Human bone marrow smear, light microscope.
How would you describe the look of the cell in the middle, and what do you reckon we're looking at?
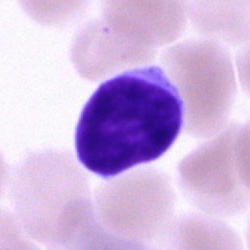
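Dense chromatin stains deep purple. Cytoplasm appears only as a thin rim at the upper right of the cell, pale bluish-purple in colour. The outline is smooth and lacks hair-like projections. Identity: lymphocyte.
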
